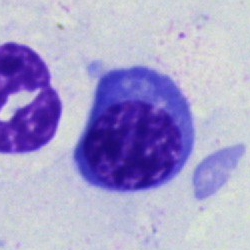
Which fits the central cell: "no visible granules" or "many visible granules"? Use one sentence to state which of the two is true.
The cell's cytoplasm contains no granules that can be seen.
